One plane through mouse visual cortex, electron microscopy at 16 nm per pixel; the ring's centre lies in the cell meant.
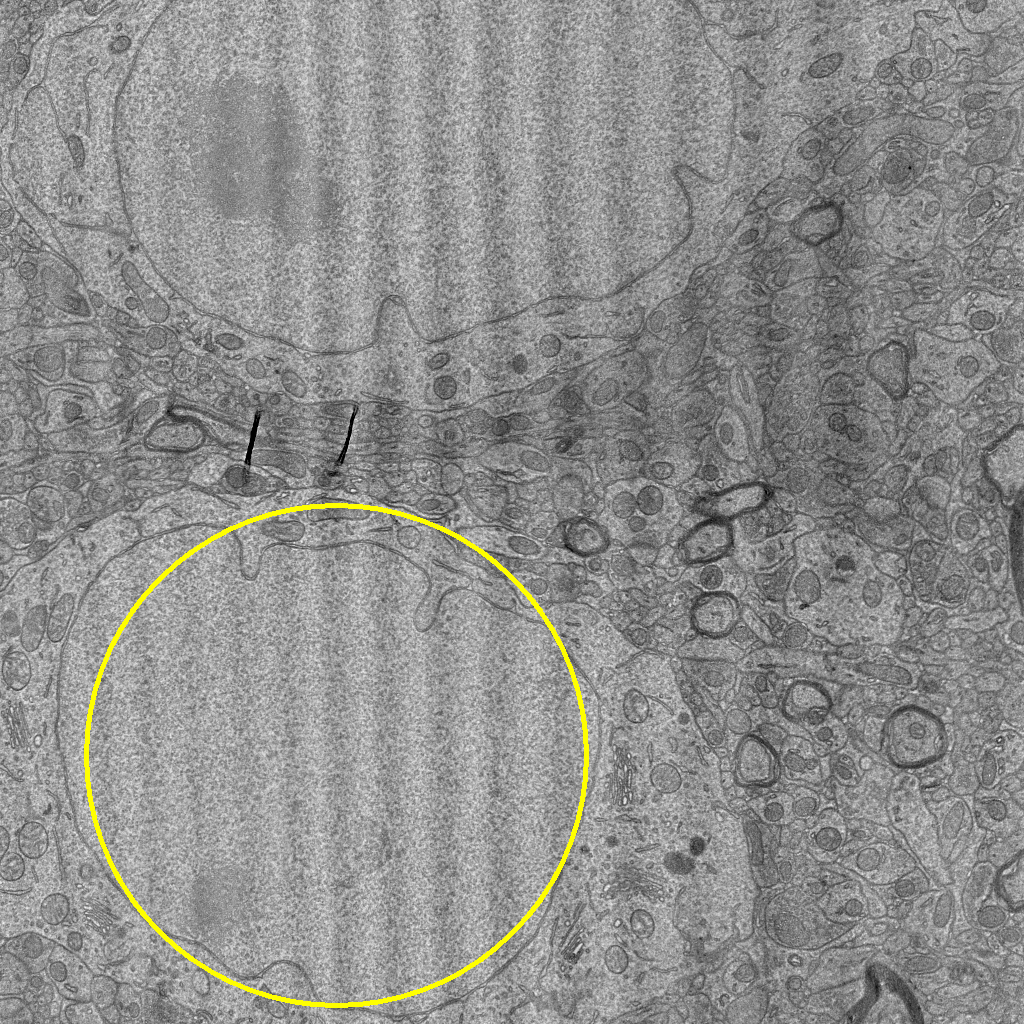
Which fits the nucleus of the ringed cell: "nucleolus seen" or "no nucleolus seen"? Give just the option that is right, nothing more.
Nucleolus seen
